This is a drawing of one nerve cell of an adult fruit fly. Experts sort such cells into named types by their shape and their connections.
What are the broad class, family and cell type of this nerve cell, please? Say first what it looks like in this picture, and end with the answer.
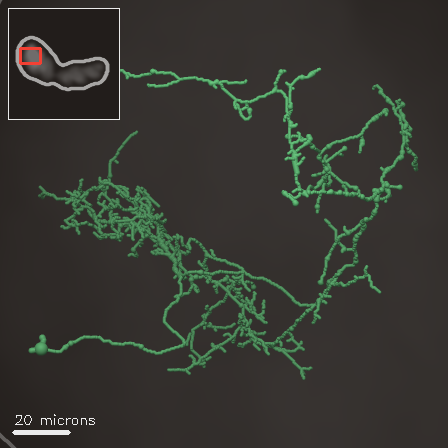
Its cell body lies at the lower left of the picture. From left to right in the picture it spans about 140 microns. Dozens of branch ends can be seen. Its broad class is central-brain intrinsic neuron. Its family is hemilineage WEDa2. Its cell type is PLP021.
